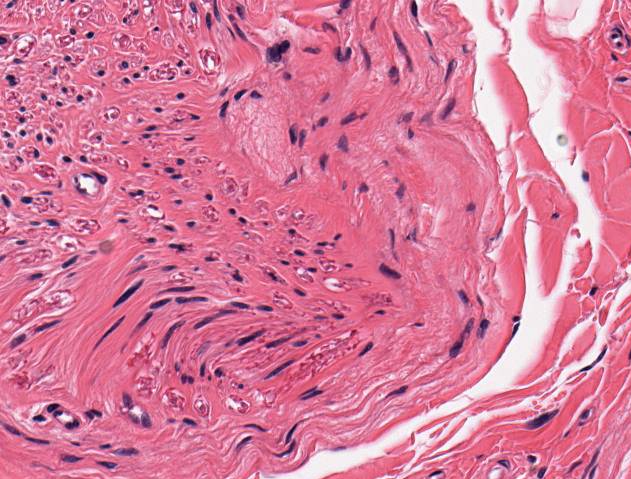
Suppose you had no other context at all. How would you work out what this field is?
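This is nerve fascicle: look at the left and centre, cellular tissue built of curving bundles of spindle cells with slender, dark, elongated, often wavy nuclei.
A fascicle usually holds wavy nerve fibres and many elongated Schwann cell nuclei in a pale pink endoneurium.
See how, in the lower left and centre, the bundles sweep in a wavy curve bending up toward the upper right. The right edge, by contrast, is sparsely nucleated pink fibrous tissue.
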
